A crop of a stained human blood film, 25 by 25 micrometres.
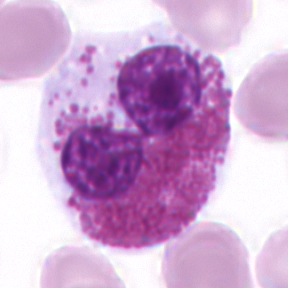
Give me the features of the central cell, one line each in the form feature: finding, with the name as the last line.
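Chromatin: dark purple, coarsely clumped
Granules: lots of them, coarse, round, reddish-pink
Spread: densest low in the cell, sparse at upper left with pale cytoplasm between
Vacuoles: none seen
Kind: eosinophil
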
